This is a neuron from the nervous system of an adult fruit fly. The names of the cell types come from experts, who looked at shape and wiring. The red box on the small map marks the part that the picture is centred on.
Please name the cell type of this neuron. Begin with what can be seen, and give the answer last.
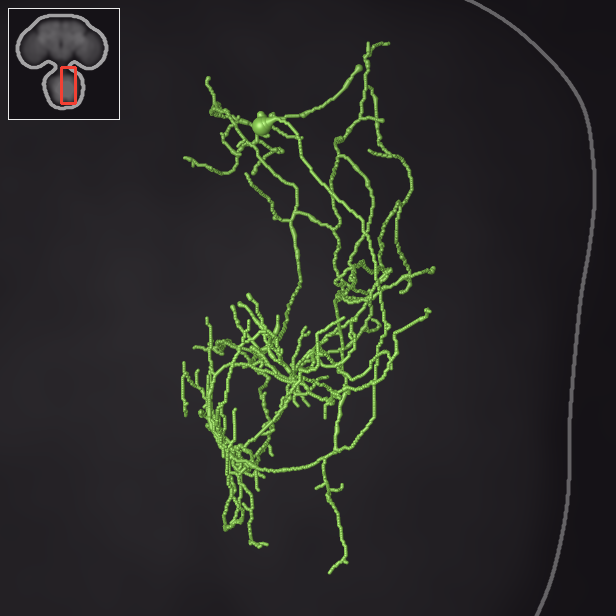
The cell body can be seen at the top of the picture. Dozens of branch ends can be seen. This is a nerve-cord intrinsic neuron. It is of cell type IN17A037.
